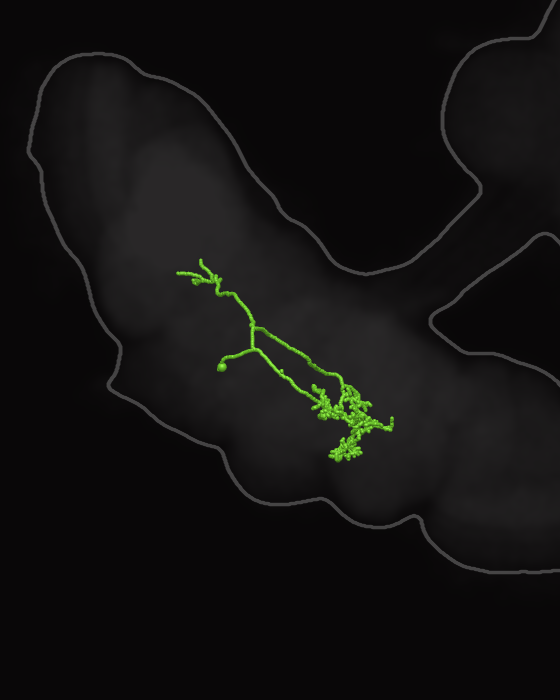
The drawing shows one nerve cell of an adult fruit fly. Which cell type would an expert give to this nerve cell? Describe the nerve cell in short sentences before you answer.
The cell body is in the middle of the picture. As drawn here it is about as wide as it is tall. It is a central-brain intrinsic neuron. It is of cell type SIP145m.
